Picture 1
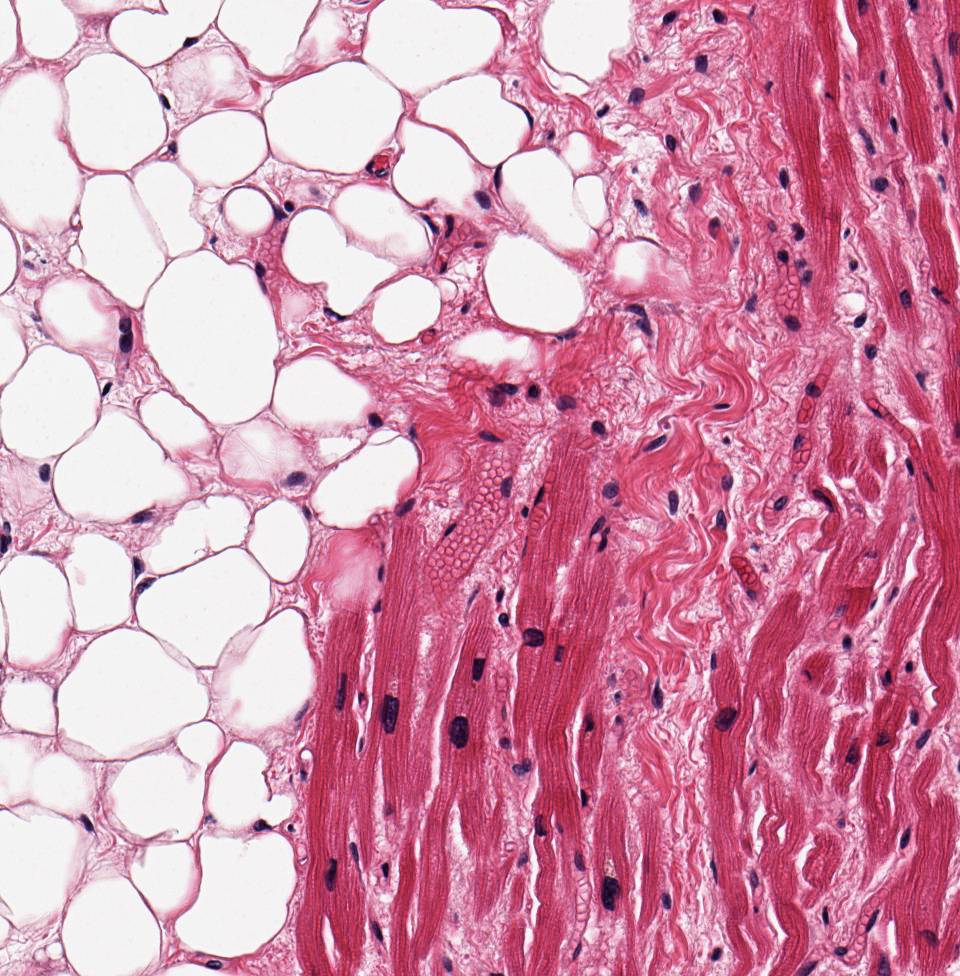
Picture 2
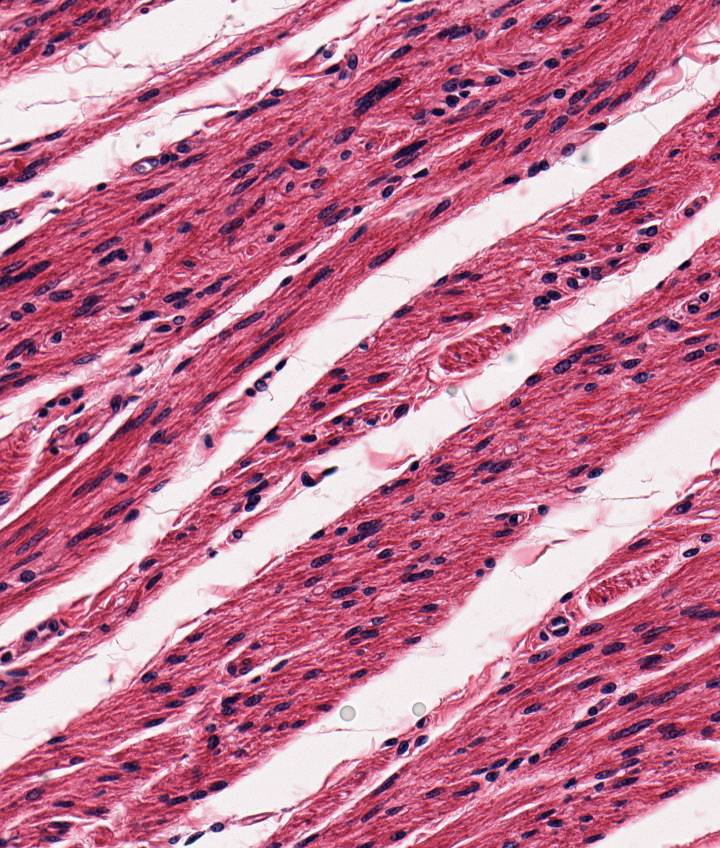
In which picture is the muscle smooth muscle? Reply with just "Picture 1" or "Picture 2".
Picture 2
